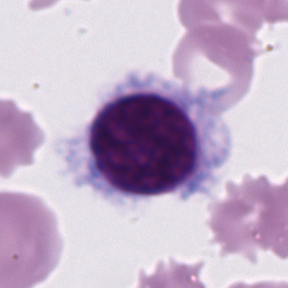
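Hairy cell in the middle of a stained peripheral blood smear. The cell margin is irregular and ragged, not smooth. Fine hair-like projections extend from the surface around the entire cell. The nucleus shows no indentation, fold or lobes. No distinct coarse granules are present in the cytoplasm.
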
